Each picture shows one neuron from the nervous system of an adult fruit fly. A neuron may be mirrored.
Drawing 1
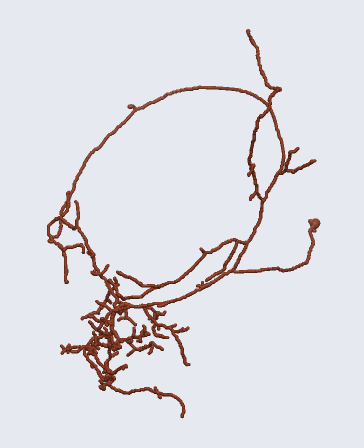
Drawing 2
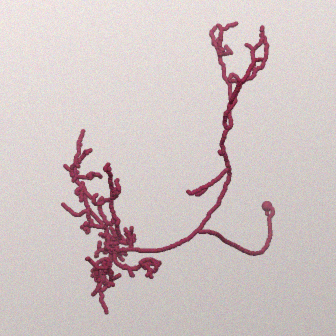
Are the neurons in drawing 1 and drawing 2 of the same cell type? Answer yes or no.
no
